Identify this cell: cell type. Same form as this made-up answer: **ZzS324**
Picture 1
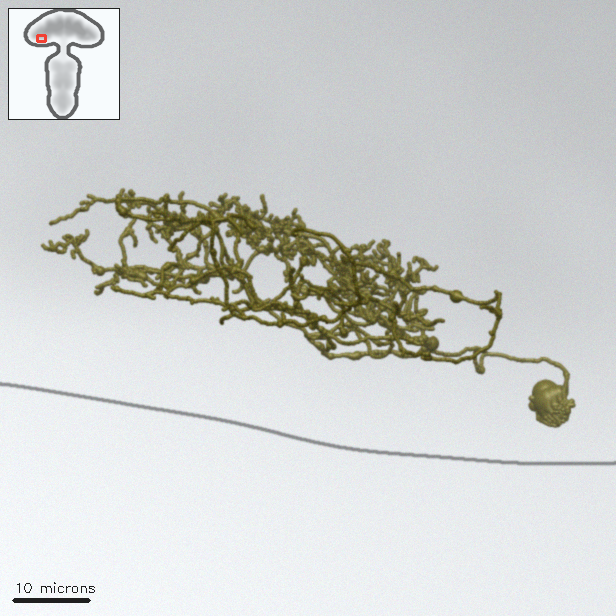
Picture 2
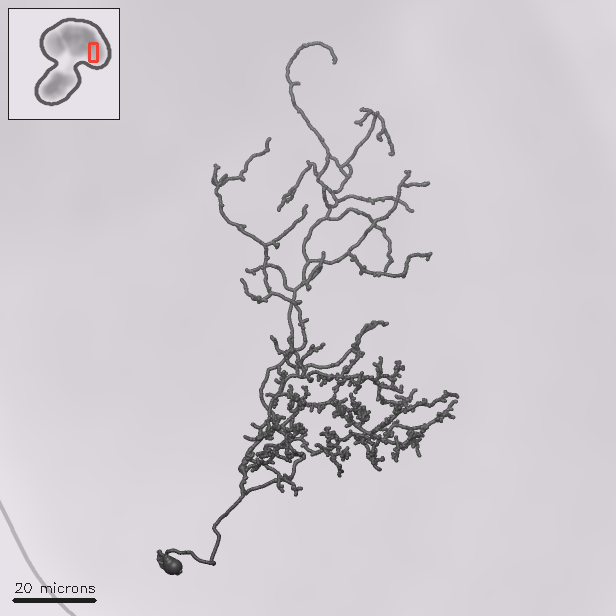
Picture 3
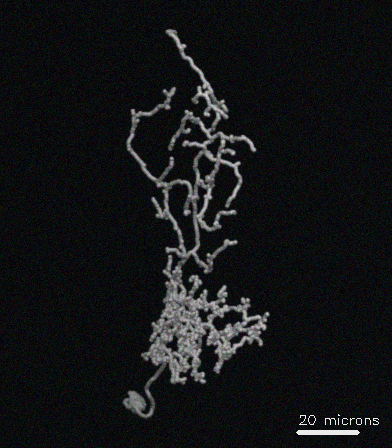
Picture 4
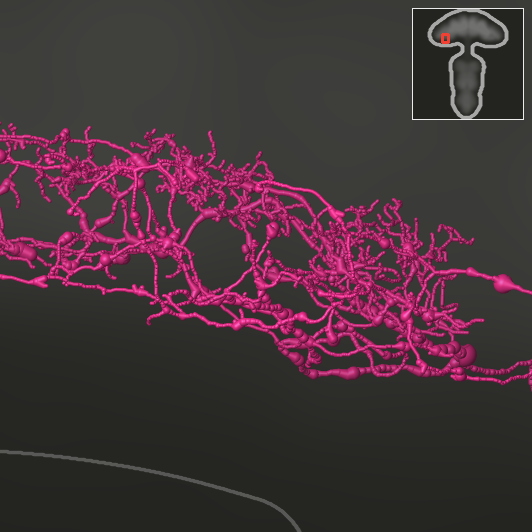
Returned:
**LPi3b**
